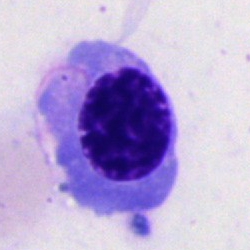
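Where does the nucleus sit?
Off-centre, toward the right.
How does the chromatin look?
Dark purple and coarsely clumped.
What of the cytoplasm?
A moderate rim of pale-to-medium blue, mostly left of and below the nucleus.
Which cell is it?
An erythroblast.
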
